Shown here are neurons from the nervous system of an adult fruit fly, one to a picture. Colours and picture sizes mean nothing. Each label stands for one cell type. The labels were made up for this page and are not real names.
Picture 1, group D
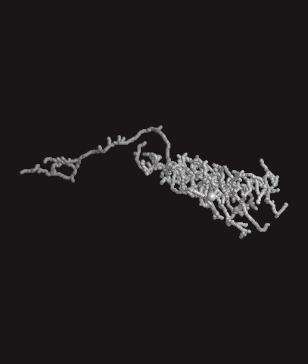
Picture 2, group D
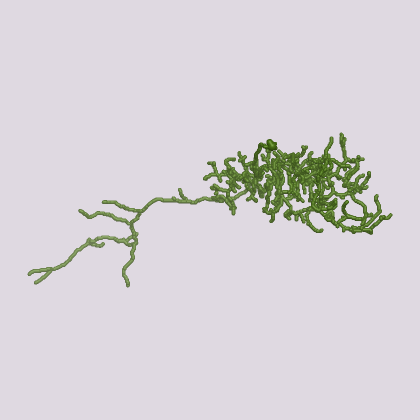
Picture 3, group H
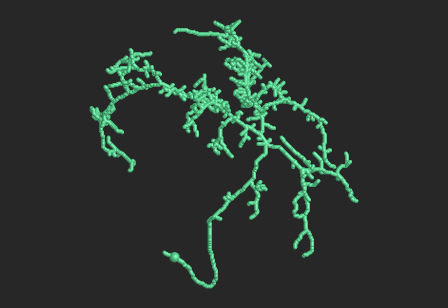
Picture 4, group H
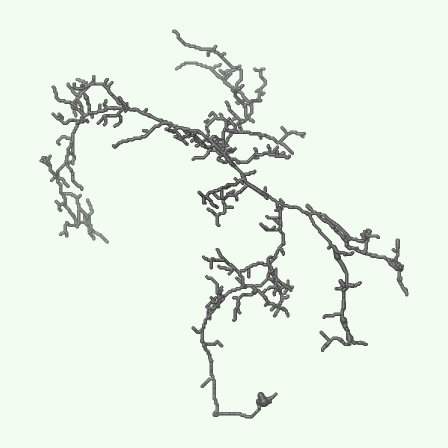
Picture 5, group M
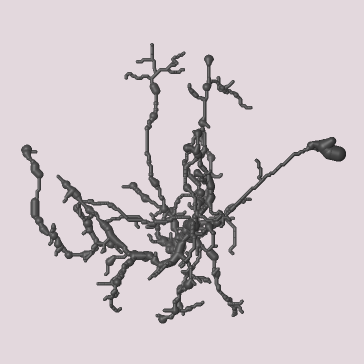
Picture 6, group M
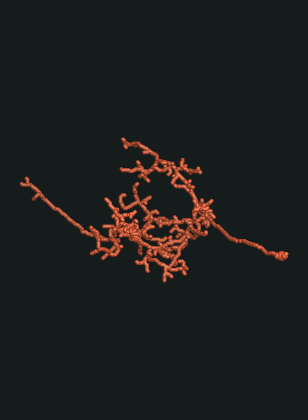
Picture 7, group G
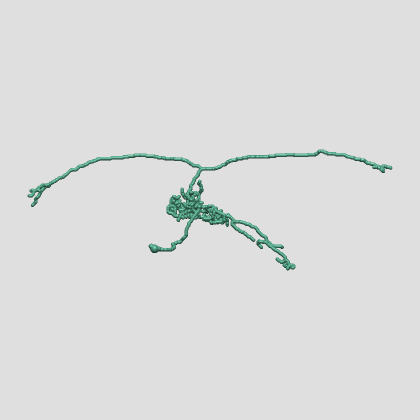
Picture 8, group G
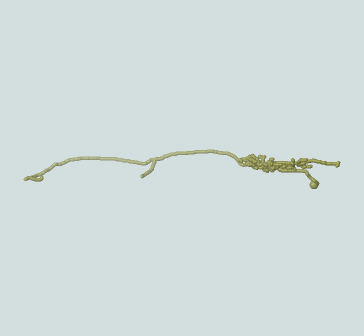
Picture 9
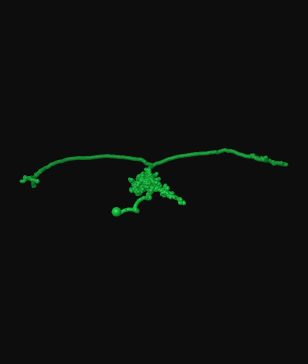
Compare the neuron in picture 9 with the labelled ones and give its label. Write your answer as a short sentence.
It belongs to group G.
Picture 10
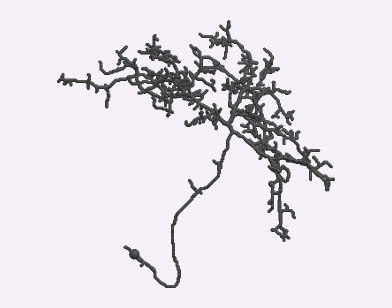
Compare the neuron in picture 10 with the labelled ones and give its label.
It belongs to group H.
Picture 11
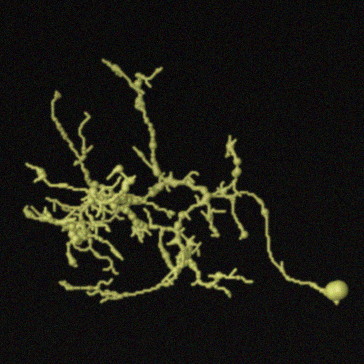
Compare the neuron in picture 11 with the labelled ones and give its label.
It belongs to group M.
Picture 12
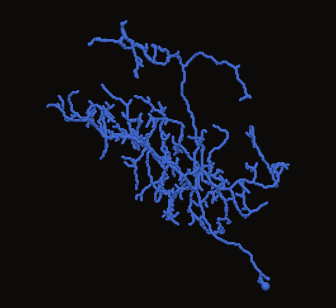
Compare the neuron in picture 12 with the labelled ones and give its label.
It belongs to group D.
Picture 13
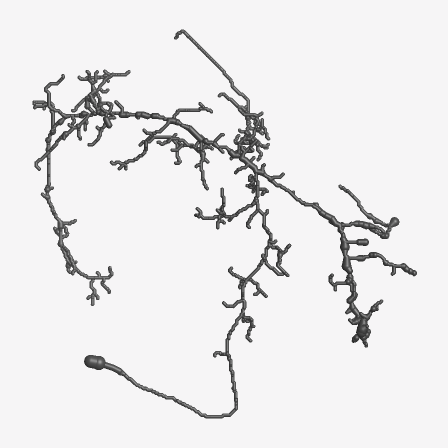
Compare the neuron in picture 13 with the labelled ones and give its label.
It belongs to group H.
